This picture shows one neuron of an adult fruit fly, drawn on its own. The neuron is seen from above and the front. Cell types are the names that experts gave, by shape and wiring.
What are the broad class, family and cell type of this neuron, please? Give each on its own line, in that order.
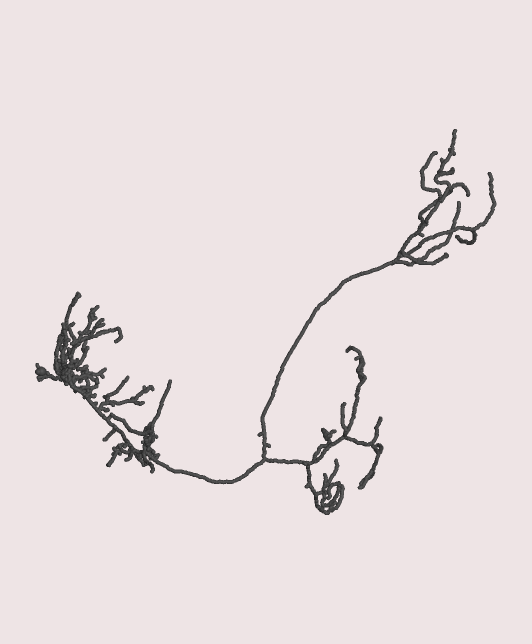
nerve-cord intrinsic neuron
hemilineage 18B
IN18B045_a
